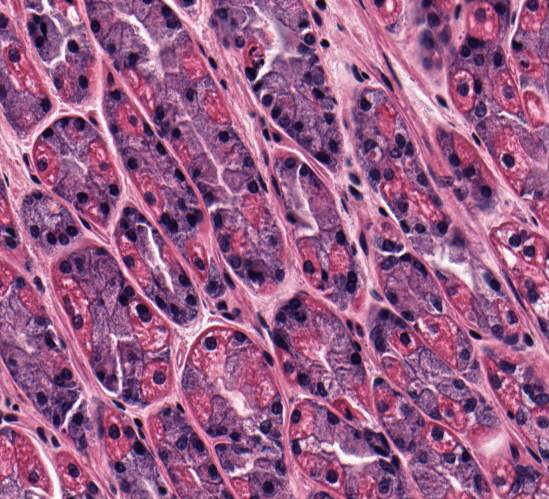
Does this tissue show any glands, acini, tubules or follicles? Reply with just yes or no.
Yes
